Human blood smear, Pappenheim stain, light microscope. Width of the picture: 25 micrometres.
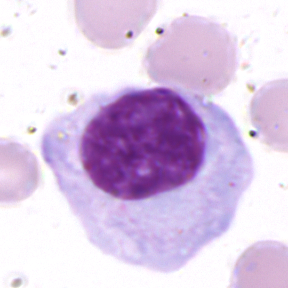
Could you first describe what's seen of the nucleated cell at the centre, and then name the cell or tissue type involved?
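On position, the nucleus sits toward the upper part of the cell, so the widest band of cytoplasm lies below it. On chromatin, it is dark purple and gathered into coarse clumped strands. On amount, the cytoplasm is abundant, taking up more area than the nucleus. On colour, that cytoplasm is a pale greyish blue. This is a plasma cell.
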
